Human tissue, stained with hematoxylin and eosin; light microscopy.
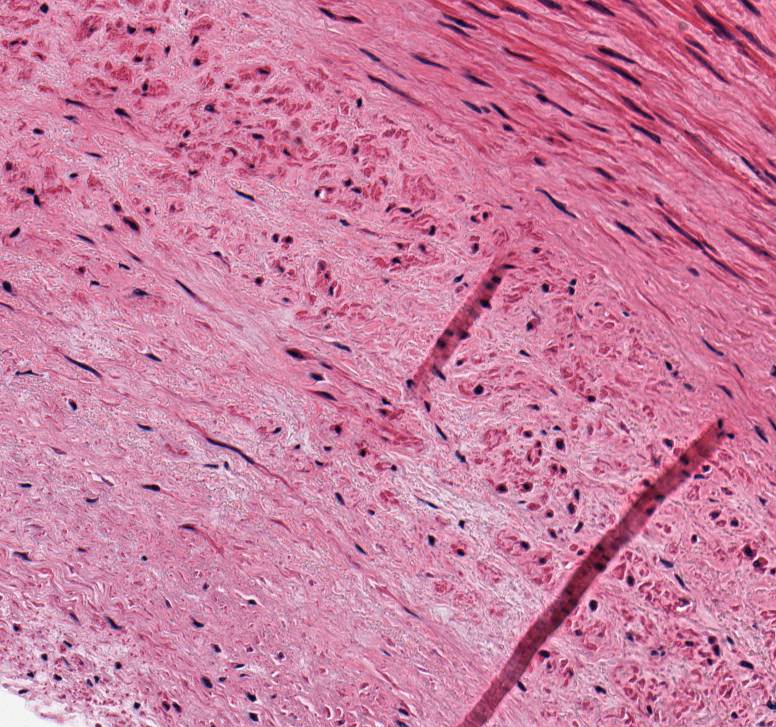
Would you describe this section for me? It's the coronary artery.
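The middle band, running upper left to lower right, has smooth muscle cells cut across, so you get small pink polygonal profiles with round nuclei. At upper right they're cut lengthwise, elongated nuclei lying parallel. There's no epithelial lining anywhere. That small white blank at bottom left lies beyond the tissue edge.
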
